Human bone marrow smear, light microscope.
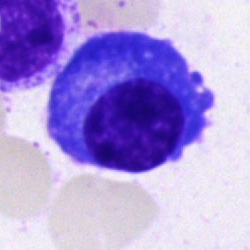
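Plasma cell at the centre, with a roughly round outline. Its cytoplasm takes up more of the cell than the nucleus does, and no distinct granules are seen in it. Small rounded blebs project from the right edge of the cell.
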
